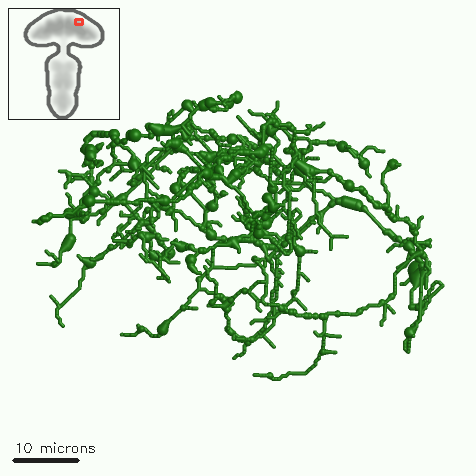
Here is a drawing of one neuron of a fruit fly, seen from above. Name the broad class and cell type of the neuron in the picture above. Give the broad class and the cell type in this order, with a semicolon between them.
central-brain intrinsic neuron; AVLP385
